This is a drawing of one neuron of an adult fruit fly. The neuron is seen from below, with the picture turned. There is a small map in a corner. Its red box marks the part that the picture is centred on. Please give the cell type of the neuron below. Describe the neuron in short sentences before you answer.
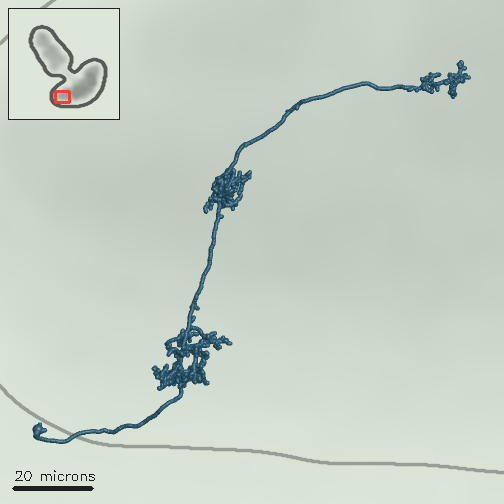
It is in the brain and does not reach the nerve cord. Its cell body lies at the lower left of the picture. By the scale bar it is about 110 microns wide in this view. This is an optic-lobe intrinsic neuron. Its cell type is Tm6.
